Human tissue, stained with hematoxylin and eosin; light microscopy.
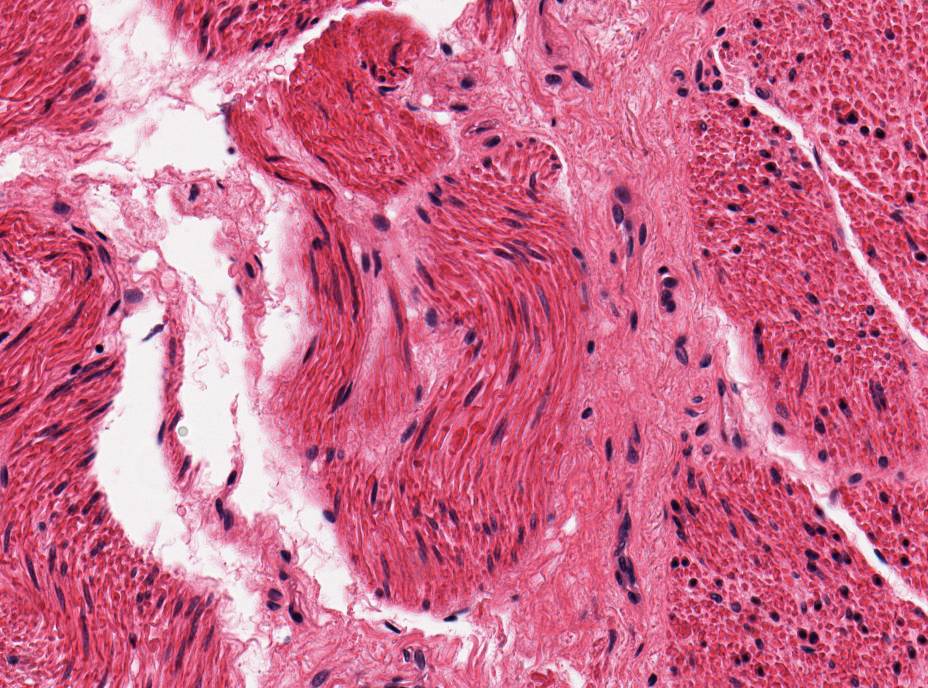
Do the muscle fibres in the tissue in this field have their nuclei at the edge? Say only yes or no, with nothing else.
No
